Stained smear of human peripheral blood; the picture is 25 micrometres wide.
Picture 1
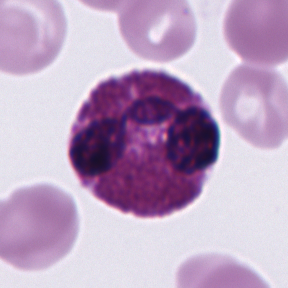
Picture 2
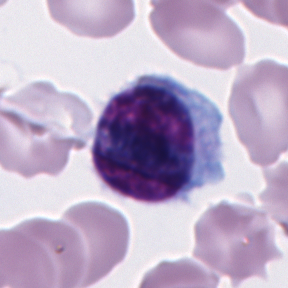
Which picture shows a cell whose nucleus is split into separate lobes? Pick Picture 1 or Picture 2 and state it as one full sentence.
What Picture 1 shows is a cell with a nucleus split into lobes.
